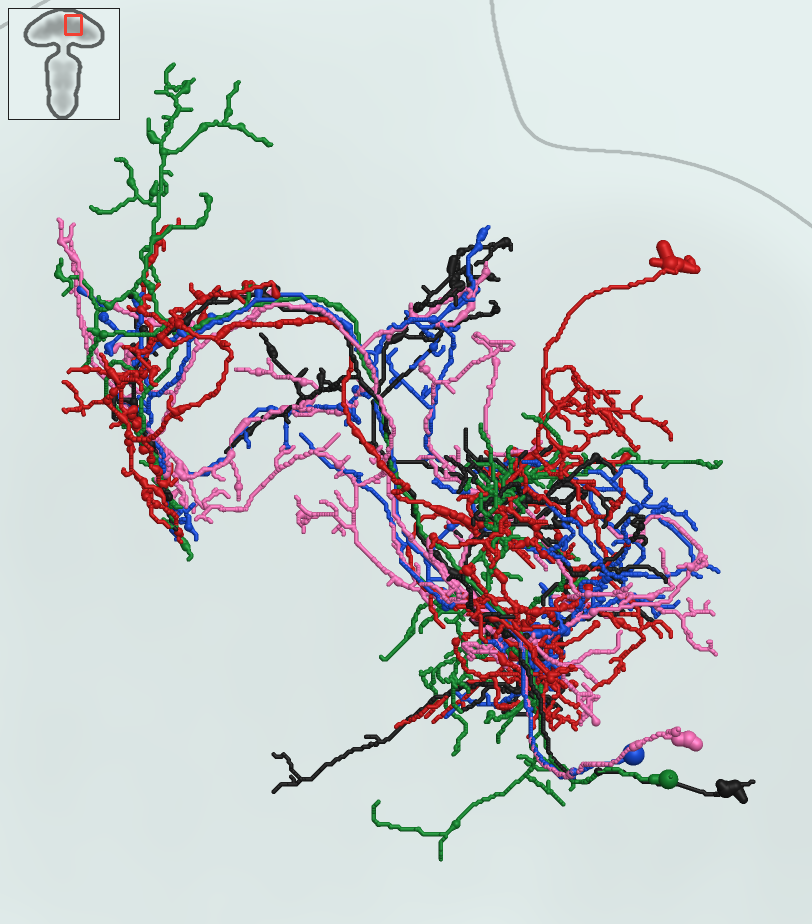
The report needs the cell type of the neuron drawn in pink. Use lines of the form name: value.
cell type: SMP248_b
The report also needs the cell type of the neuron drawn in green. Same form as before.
cell type: SMP728m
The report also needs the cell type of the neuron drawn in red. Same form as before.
cell type: SMP038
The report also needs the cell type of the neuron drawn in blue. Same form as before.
cell type: SMP248_a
